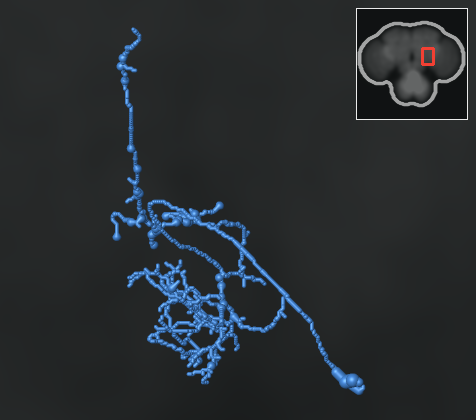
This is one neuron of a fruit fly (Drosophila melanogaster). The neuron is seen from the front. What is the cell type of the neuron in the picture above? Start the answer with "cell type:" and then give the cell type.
cell type: WED032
